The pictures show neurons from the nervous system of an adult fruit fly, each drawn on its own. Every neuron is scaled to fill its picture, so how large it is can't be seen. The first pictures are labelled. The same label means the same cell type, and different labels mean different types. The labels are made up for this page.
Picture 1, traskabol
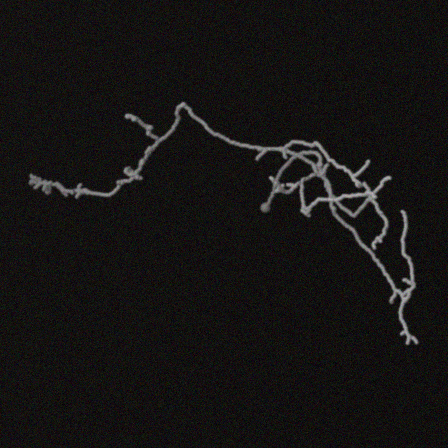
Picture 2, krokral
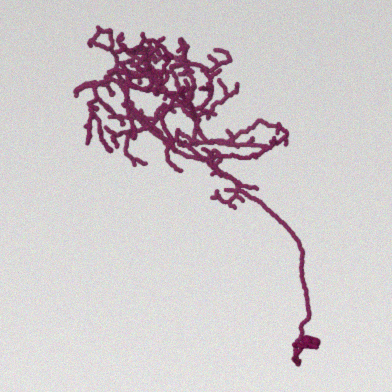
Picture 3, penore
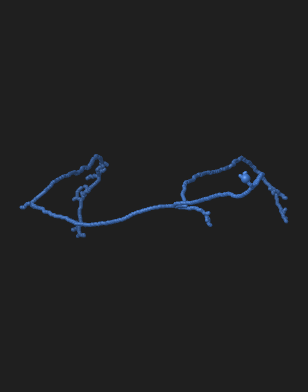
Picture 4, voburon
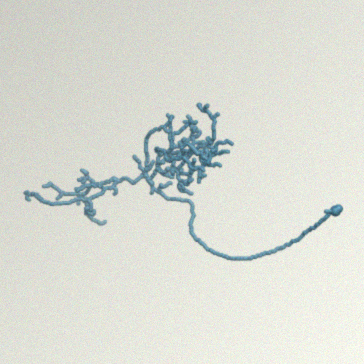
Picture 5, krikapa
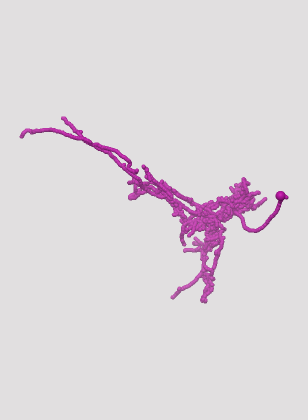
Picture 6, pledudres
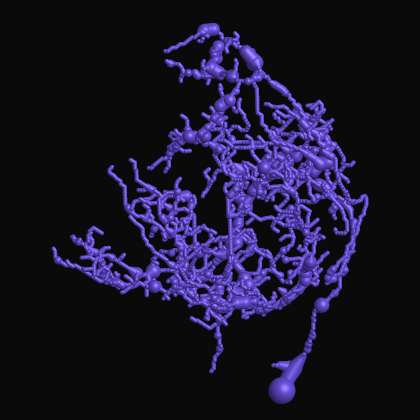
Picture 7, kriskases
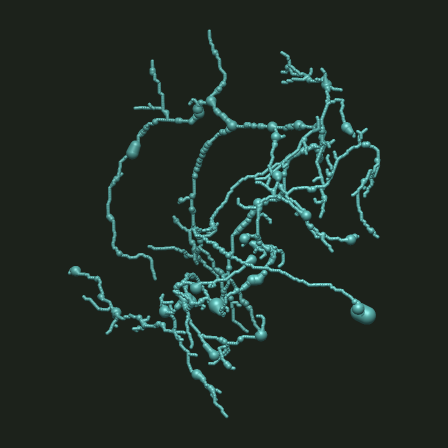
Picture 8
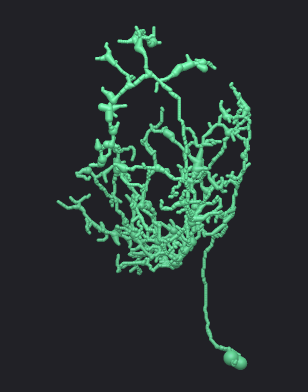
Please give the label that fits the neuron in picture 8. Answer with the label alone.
pledudres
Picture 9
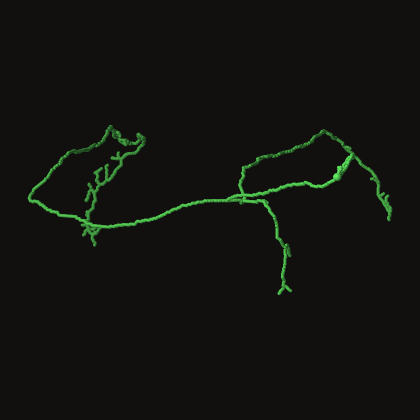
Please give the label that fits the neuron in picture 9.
penore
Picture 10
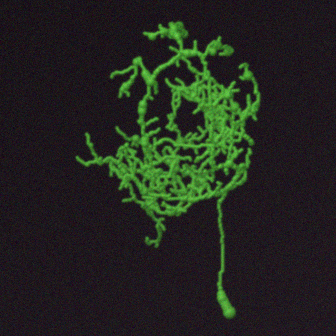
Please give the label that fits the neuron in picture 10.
pledudres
